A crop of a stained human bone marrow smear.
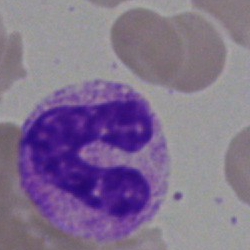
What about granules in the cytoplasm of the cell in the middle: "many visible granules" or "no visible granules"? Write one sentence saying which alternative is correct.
The cell's cytoplasm is rich in visible granules.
